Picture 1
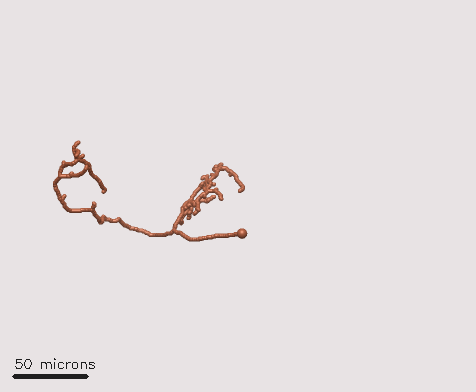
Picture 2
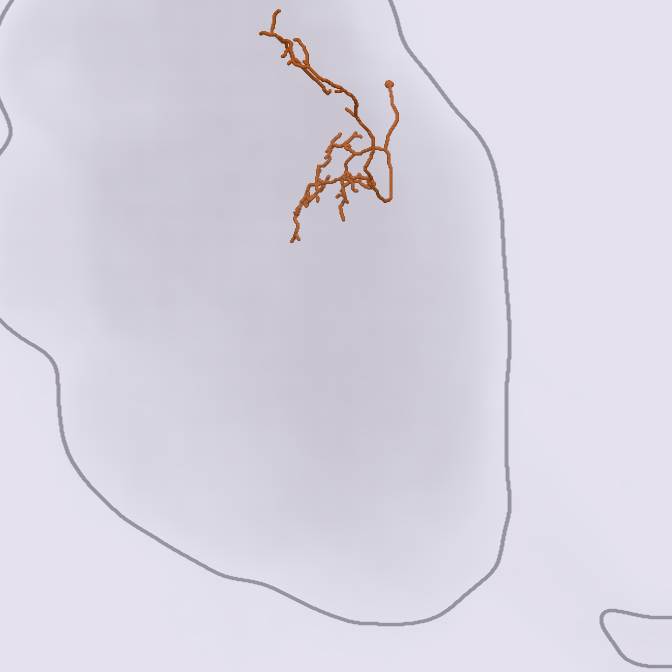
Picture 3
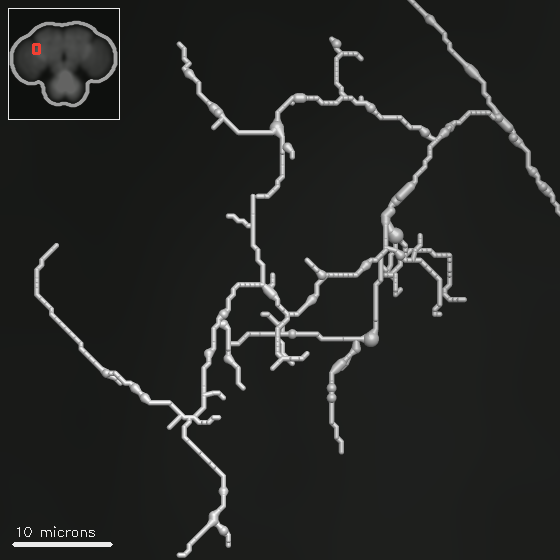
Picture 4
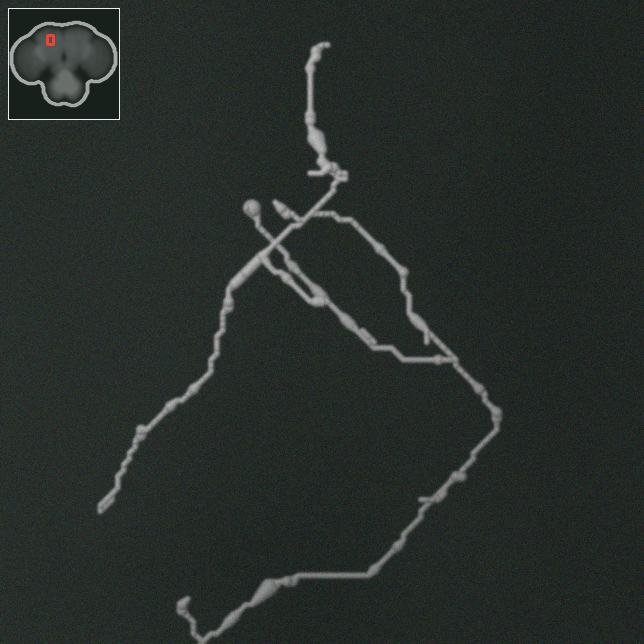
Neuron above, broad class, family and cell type: visual projection neuron; LoVP; LoVP9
